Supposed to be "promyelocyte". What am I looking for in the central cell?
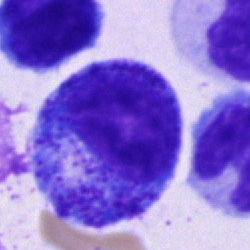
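Point one, chromatin: it is dark purple and finely textured rather than clumped. Point two, cytoplasm: it forms a bluish crescent on the lower-left side of the cell.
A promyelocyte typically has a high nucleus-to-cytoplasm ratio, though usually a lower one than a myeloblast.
Point three, granules: the cytoplasm holds many dark purple granules, with a paler, less granular zone right beside the nucleus. Taken together, this is a promyelocyte.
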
